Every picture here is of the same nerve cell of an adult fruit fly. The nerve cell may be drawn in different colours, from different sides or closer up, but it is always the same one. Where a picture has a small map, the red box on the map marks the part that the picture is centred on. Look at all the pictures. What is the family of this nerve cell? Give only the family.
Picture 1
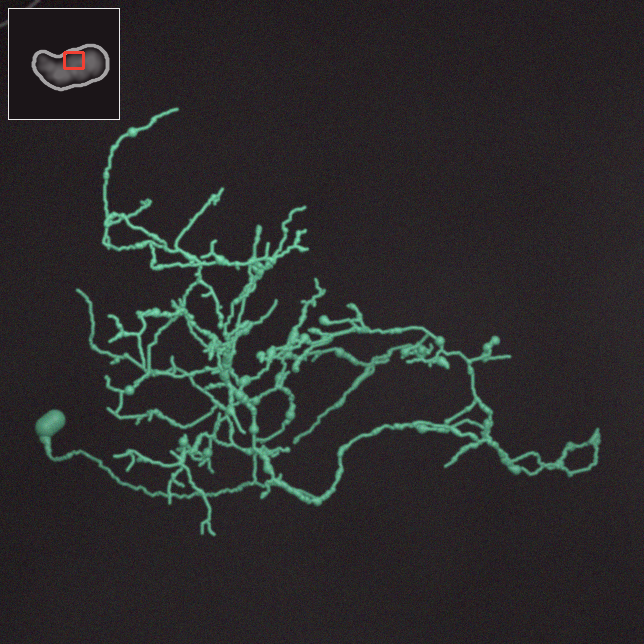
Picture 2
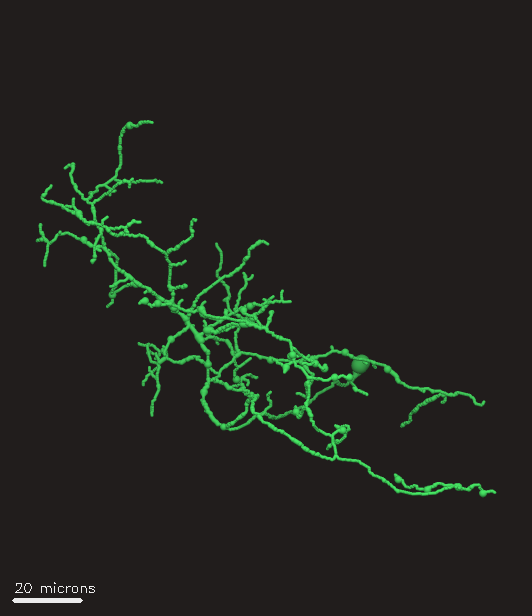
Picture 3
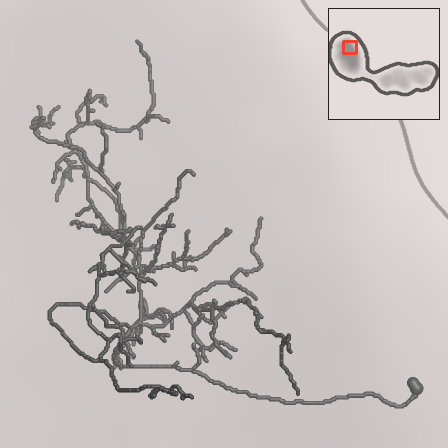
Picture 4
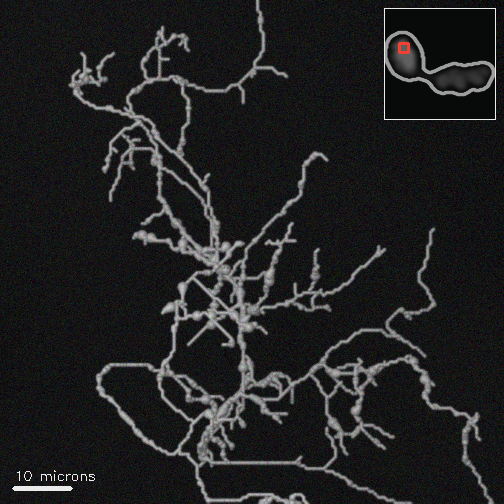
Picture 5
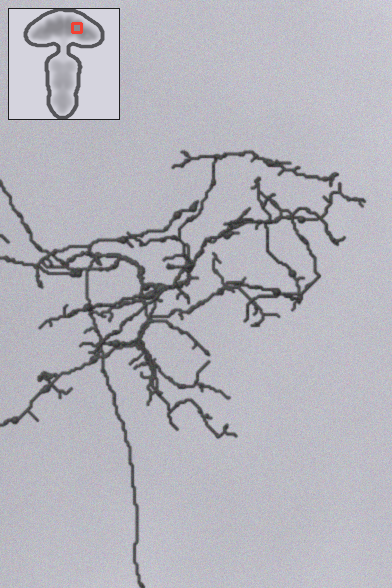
hemilineage DL1_ventral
